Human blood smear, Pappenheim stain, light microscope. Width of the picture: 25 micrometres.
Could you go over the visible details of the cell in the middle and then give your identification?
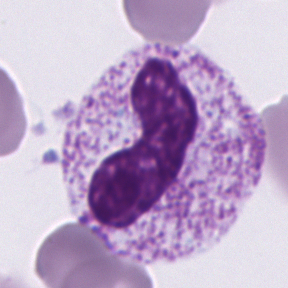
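Have a look at the nucleus: it's one curved, sausage-like band, not split into separate lobes, with its broader end toward the lower left. Lots of small purple granules fill the cytoplasm all over, yet the nuclear outline still shows up clearly. It's a band neutrophil.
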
